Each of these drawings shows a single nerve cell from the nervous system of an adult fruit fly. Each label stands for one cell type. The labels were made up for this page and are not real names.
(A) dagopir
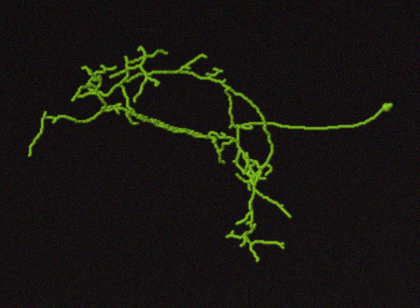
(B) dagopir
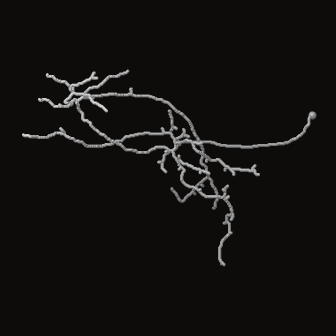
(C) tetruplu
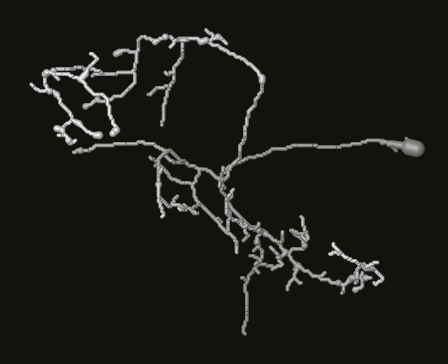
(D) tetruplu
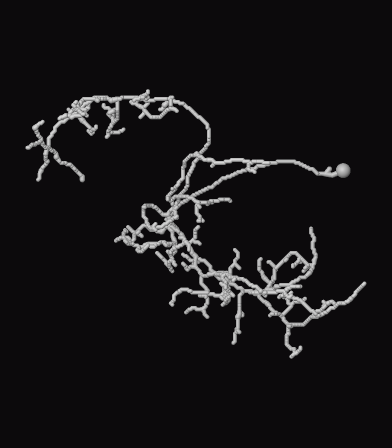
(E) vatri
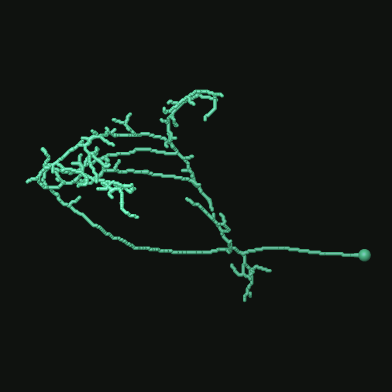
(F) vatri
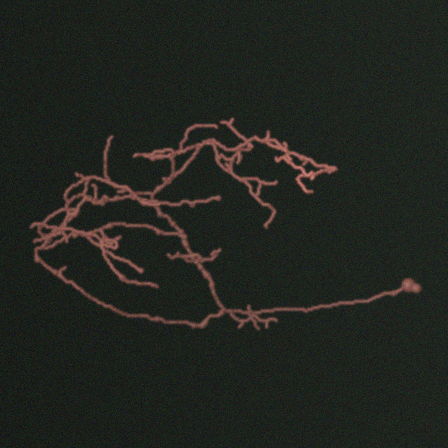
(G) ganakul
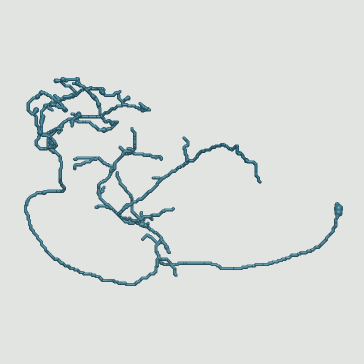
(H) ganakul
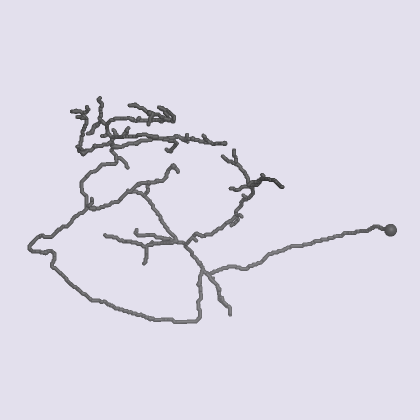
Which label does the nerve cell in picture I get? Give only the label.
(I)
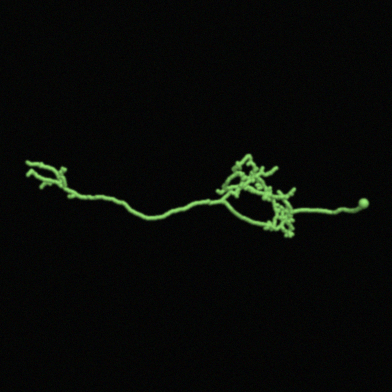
ganakul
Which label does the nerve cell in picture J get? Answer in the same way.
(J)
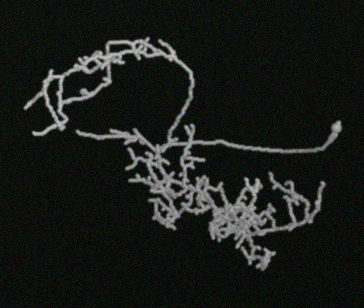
tetruplu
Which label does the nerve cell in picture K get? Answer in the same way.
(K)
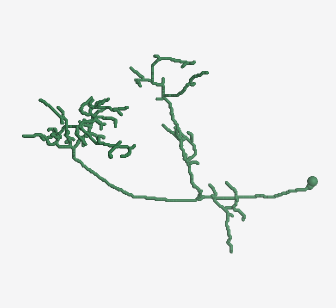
vatri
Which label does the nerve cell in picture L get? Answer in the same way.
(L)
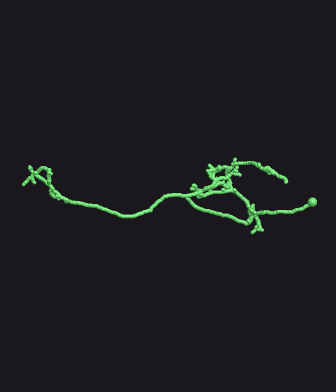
ganakul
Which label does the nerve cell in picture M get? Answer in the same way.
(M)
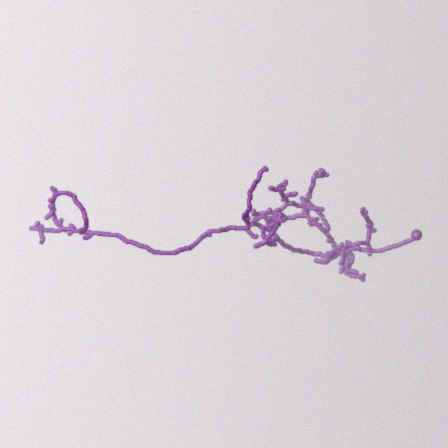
ganakul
